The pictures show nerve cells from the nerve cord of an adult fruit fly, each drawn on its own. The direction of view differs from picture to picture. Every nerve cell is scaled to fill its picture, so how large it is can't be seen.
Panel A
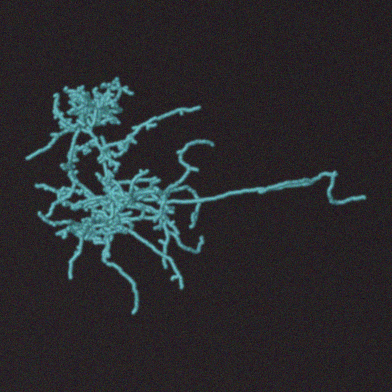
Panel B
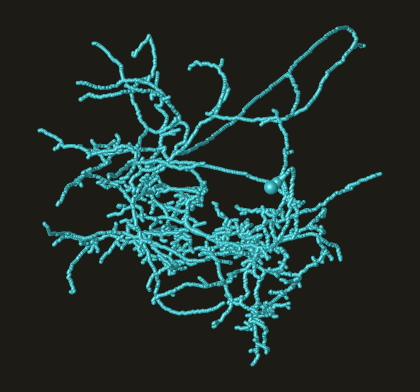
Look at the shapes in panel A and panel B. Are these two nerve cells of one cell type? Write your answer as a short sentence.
They are of the same cell type.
